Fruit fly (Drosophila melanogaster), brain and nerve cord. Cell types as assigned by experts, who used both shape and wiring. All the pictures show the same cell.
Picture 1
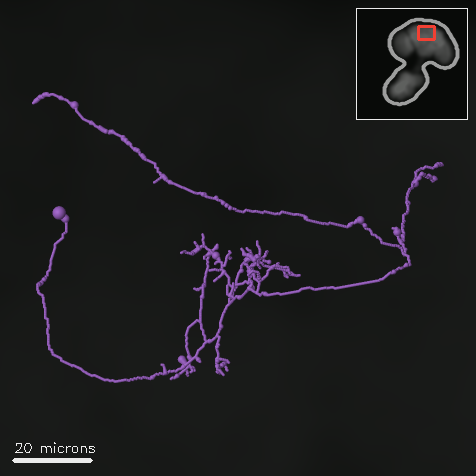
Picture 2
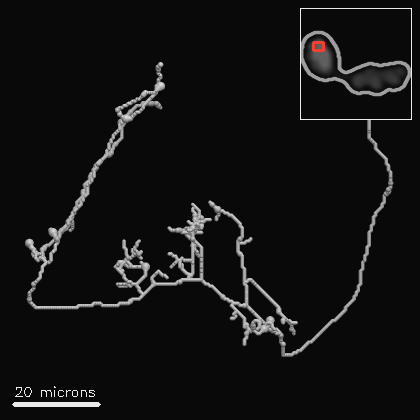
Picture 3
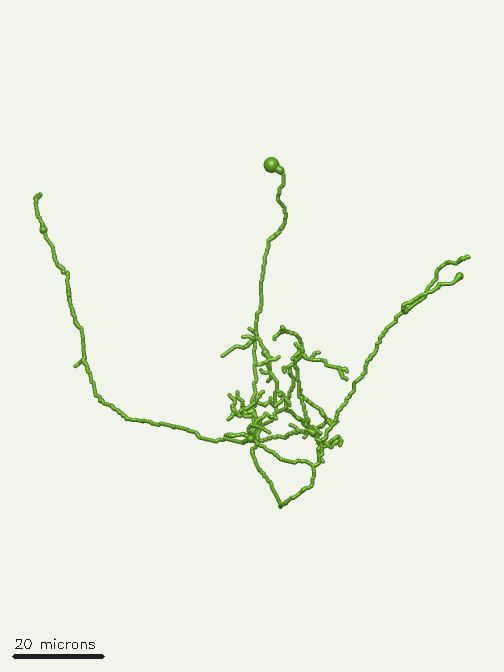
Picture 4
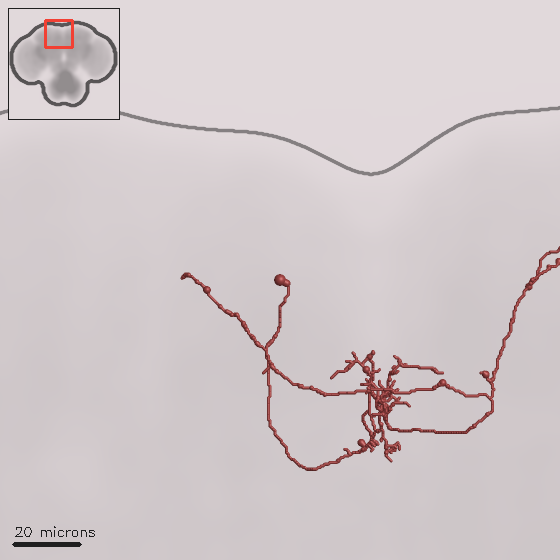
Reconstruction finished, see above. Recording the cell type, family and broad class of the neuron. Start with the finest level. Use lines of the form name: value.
cell type: FS2
family: class CX
broad class: central-brain intrinsic neuron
